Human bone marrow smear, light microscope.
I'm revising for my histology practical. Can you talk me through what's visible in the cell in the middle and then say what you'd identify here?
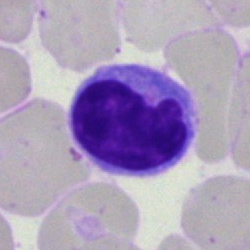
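You've got a round cell with a smooth edge. The nucleus takes up most of it and has an indentation on its upper right side, which gives it a kidney shape. No vacuoles in the cytoplasm. I'd put it down as a lymphocyte.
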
